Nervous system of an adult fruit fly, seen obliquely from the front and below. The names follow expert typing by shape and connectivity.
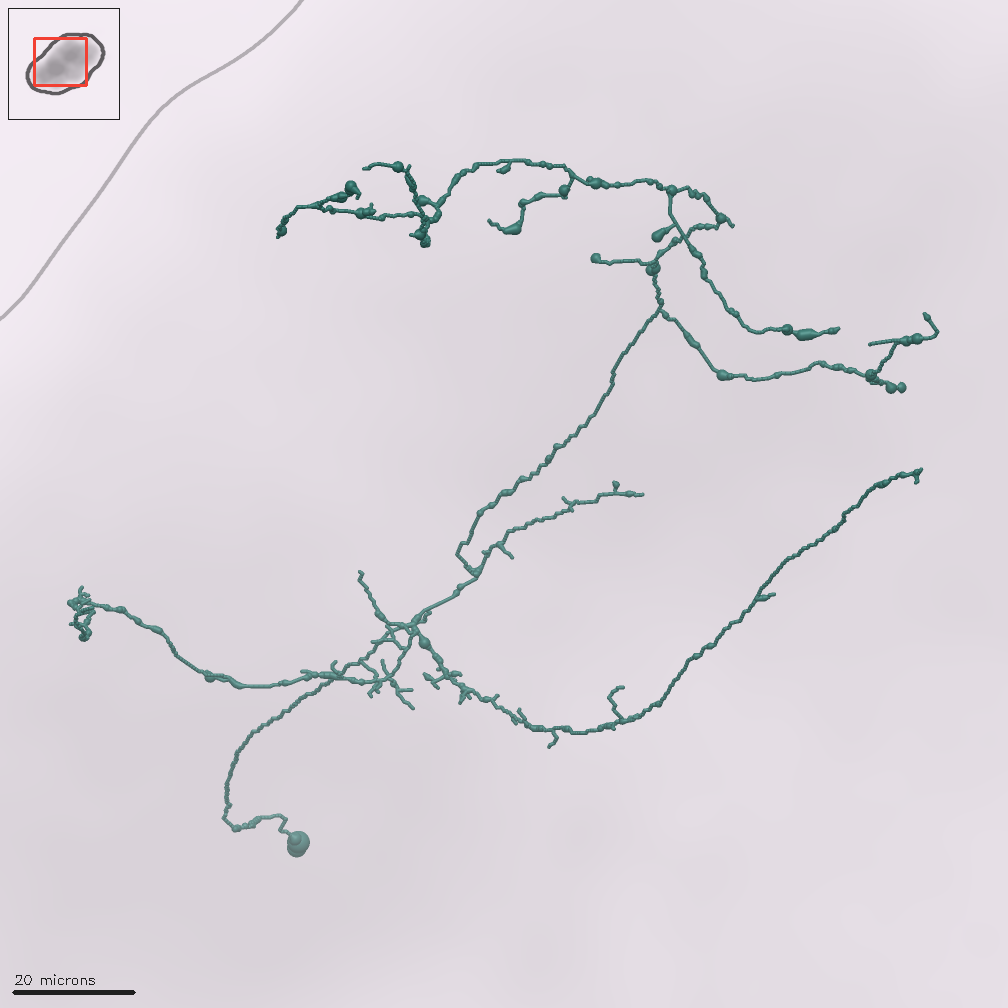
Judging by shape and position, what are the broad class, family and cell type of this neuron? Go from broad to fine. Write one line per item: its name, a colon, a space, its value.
broad class: nerve-cord intrinsic neuron
family: hemilineage 03B
cell type: IN03B091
